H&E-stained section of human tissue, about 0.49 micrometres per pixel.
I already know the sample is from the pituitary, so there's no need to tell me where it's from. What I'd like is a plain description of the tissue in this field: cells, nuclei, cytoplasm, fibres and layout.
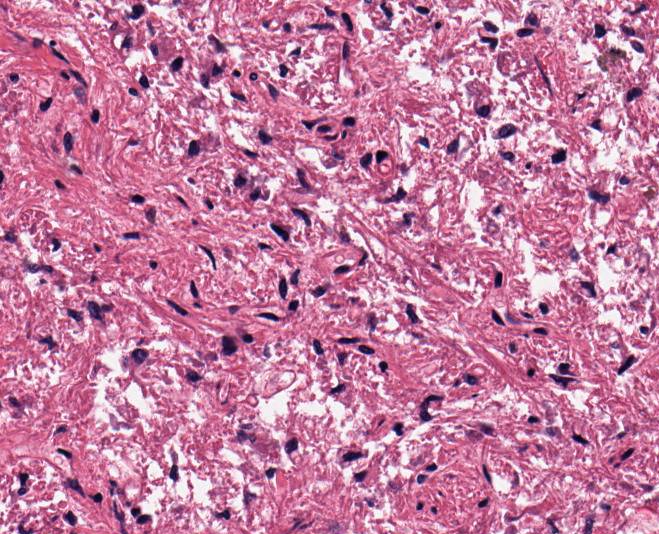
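Throughout the field, the stroma is loosely arranged, pink and fibrillary, with no organised units such as glands or lobules. Nuclei are sparse and fairly evenly distributed. Cytoplasm is scant and indistinct, merging with the surrounding fibres. Fat cells are not seen.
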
